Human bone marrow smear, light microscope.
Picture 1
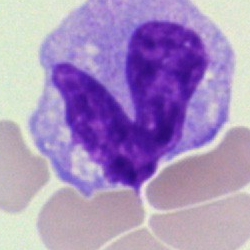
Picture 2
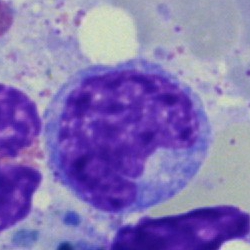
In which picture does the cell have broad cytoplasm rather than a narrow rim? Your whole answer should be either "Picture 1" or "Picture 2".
Picture 1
